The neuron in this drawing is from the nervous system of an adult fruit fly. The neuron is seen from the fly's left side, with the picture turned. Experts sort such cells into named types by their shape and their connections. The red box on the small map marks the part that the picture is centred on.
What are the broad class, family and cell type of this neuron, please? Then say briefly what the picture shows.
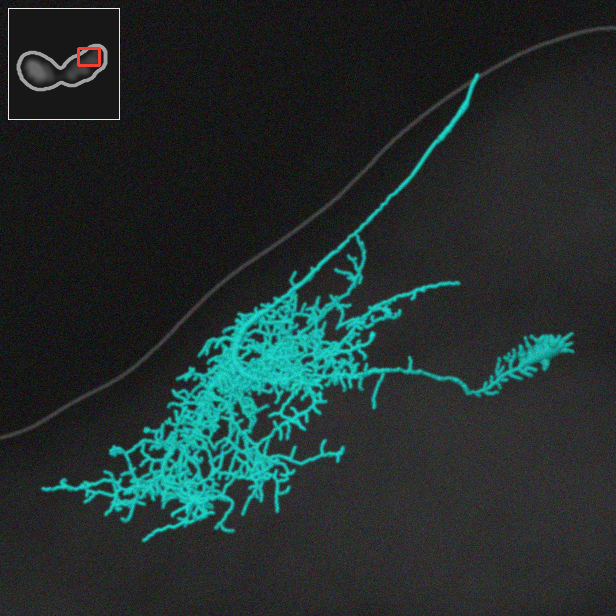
It is a motor neuron of the nerve cord. Its family is hemilineage 03B. The cell type is MNad41. More than a hundred branch ends can be seen. As drawn here it is about as wide as it is tall.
